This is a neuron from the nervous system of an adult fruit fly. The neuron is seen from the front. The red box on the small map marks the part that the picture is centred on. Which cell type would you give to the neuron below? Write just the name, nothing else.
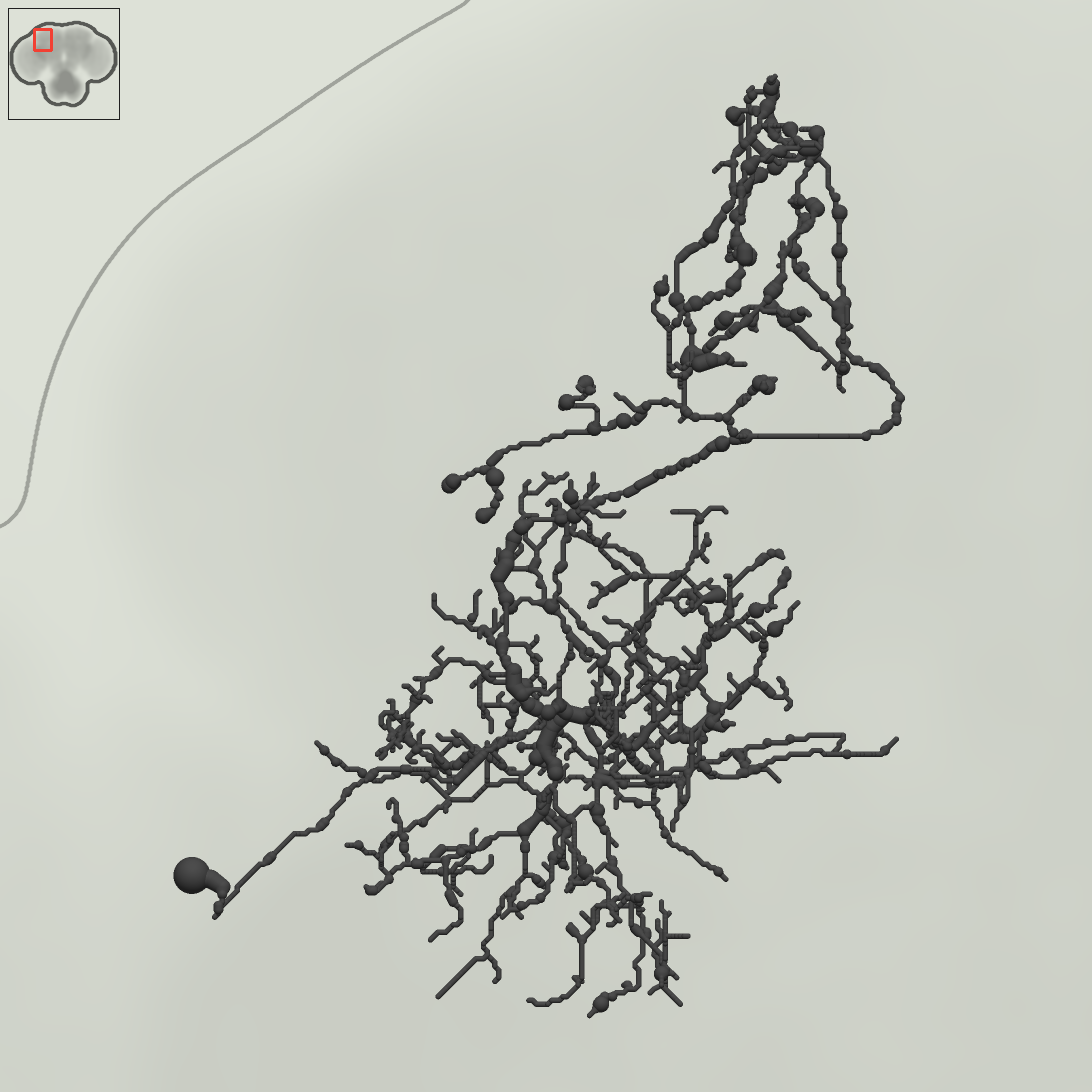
AVLP596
